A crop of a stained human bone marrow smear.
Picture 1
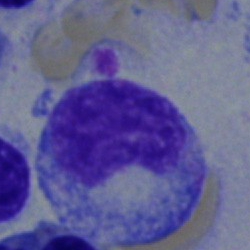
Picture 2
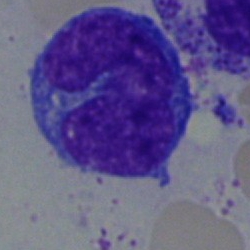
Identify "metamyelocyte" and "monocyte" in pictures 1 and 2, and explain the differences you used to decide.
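Picture 1 shows the metamyelocyte and picture 2 the monocyte. First, the nucleus: in the metamyelocyte it is kidney-shaped with its indentation facing downward, while in the monocyte a deep cleft runs in from the left side. Second, the chromatin: it is dark purple with patchy lighter areas in the metamyelocyte, and finely textured in the monocyte, with lighter and darker purple patches rather than coarse dense clumps.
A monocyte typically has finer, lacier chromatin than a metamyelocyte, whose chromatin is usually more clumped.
Third, the cytoplasm: the monocyte's is blue, a narrow rim widest on the left, with no distinct granules.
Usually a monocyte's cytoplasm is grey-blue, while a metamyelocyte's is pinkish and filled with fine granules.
In the metamyelocyte, a pale, nearly clear area lies in the cytoplasm within the nuclear indentation. Last, a small round purple body touches the metamyelocyte's top edge, and a small blue bleb projects from the monocyte's lower edge.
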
